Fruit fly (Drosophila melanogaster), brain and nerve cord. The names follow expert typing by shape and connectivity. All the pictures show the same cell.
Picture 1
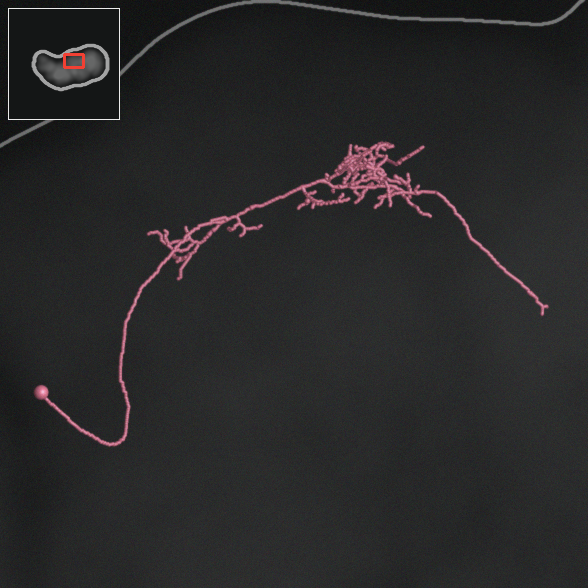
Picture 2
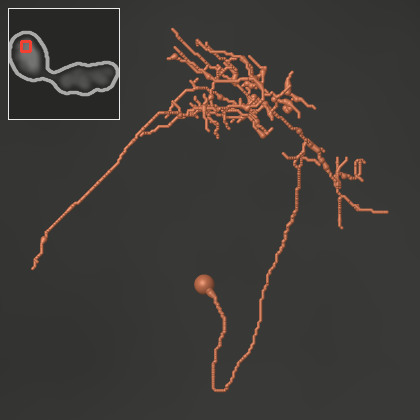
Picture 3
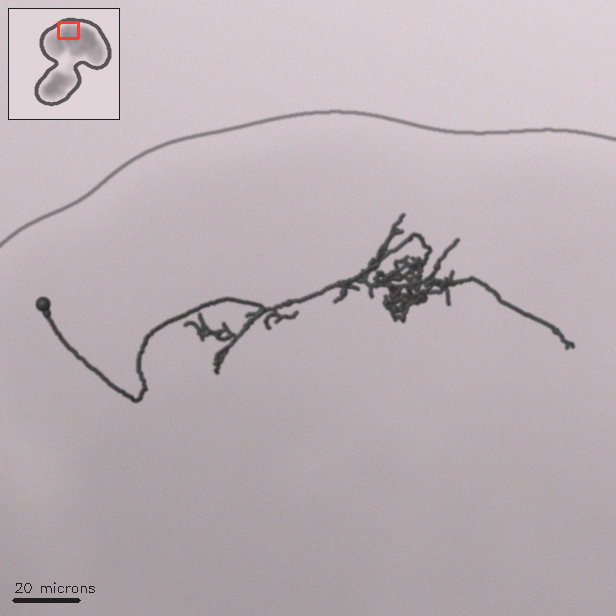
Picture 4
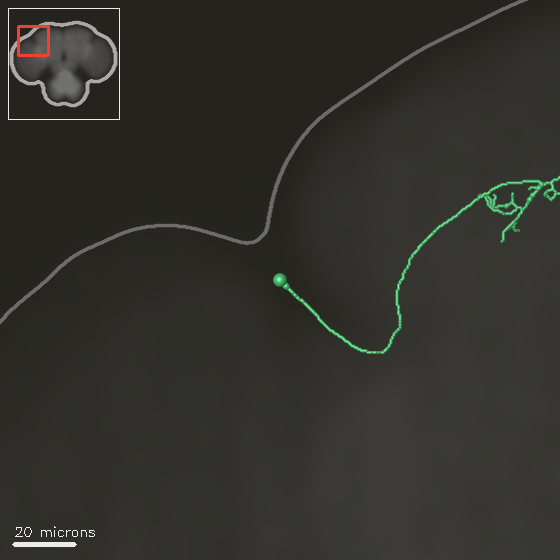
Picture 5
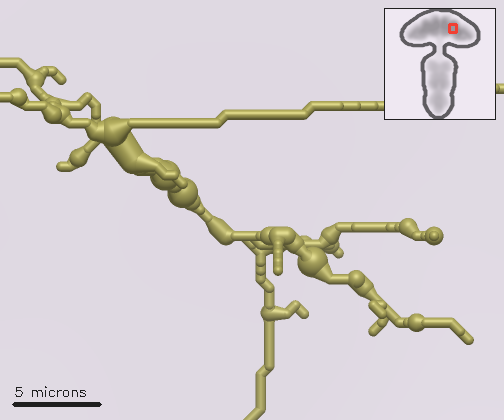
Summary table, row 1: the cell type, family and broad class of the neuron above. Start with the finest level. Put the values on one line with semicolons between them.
SIP013; hemilineage SIPa1_ventral; central-brain intrinsic neuron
